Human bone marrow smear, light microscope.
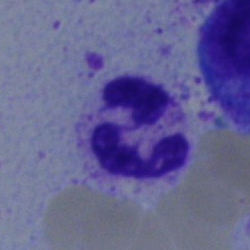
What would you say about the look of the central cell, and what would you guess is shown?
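Nucleus: several lobes in a curving ring. Chromatin: dense, dark purple. Cytoplasm: pale lilac-pink, with fine purple granules. Cell: segmented neutrophil.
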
